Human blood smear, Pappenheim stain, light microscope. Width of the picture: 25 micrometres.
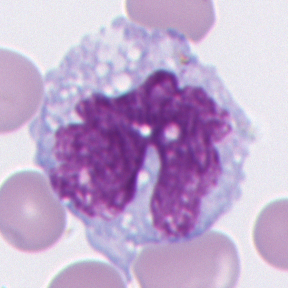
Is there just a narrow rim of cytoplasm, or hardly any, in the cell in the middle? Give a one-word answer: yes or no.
No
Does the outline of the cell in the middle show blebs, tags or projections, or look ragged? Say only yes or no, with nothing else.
Yes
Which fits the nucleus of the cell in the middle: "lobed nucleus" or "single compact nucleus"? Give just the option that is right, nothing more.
Lobed nucleus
